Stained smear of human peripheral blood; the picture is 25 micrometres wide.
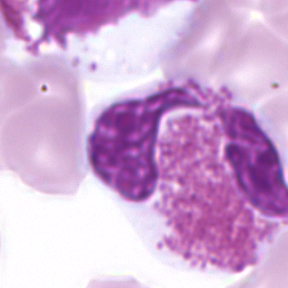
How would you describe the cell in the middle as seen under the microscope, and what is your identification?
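Two nuclear lobes are present, one on the left side of the cell and one on the right. Between and below the lobes, the cytoplasm is densely packed with granules. These granules are pinkish, round and of fairly even size. The cell is an eosinophil.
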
